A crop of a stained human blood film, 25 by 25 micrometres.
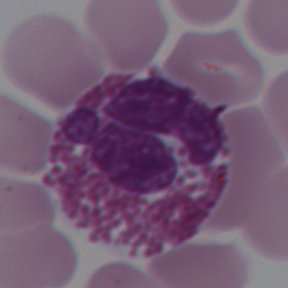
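Eosinophil, the central cell in a stained smear of peripheral blood. Taking the nucleus first, its chromatin stains dark purple and looks dense. In the cytoplasm, coarse, round granules of a pinkish-purple colour are closely packed. They are most crowded in the lower half of the cell, below the nucleus. Overall, the cell measures about 17 micrometres across.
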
